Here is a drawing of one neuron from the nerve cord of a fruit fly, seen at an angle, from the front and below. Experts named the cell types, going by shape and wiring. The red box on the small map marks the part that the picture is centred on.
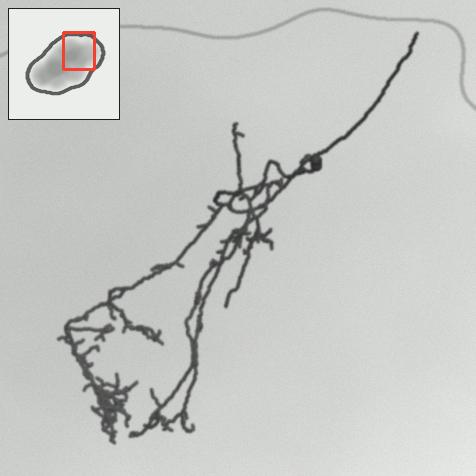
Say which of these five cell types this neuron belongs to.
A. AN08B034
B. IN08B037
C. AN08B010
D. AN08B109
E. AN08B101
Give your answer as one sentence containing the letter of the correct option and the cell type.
The neuron is sorted into cell type AN08B109, option D.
